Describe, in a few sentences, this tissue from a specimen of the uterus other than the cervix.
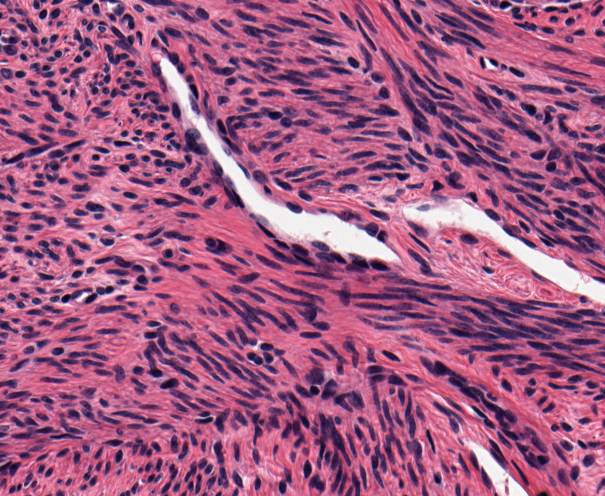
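The whole field is made of spindle cells, gathered into fascicles that run in differing directions. Notice the nuclei: mostly elongated and darkly stained, each lying parallel to the long axis of its cell. The cytoplasm is pink, fibrillary and eosinophilic, merging into long strands. The cells are closely packed, with little stroma between them.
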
